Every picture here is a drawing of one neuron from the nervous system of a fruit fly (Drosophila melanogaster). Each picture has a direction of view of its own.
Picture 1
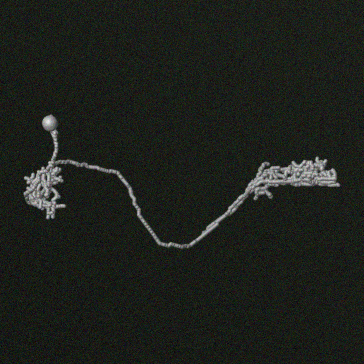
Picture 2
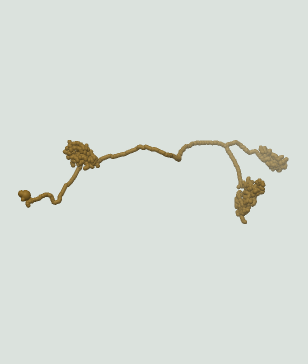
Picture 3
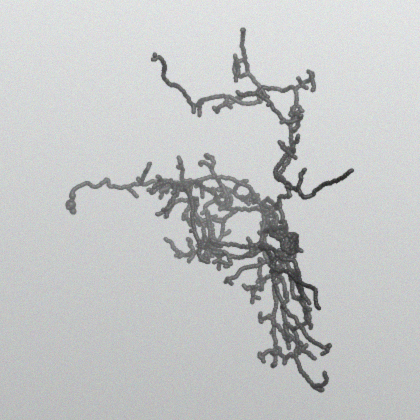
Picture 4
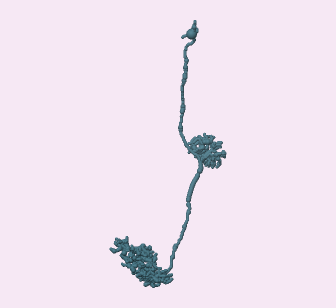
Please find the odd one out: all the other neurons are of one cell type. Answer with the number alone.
3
